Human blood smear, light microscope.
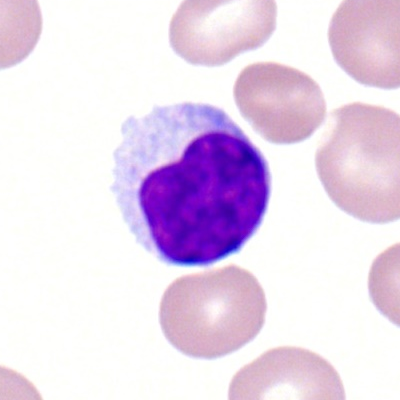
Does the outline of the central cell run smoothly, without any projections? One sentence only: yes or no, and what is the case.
No, the outline of this cell is ragged or frayed, or it has projections, blebs or tags.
